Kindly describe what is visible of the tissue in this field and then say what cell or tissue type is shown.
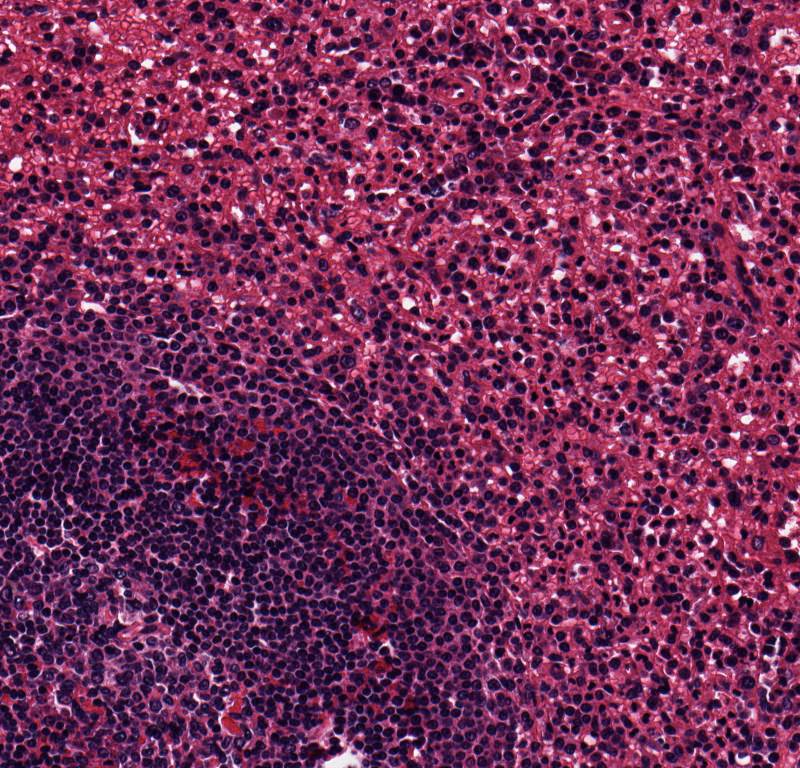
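Lower left, I see a dense, dark purple zone of closely packed nuclei, small lymphocytes, round dark nuclei, scant cytoplasm. The upper and right parts are paler, pink-red. Between them the border is ill-defined, no fibrous band. Small irregular patches of red blood cells sit scattered in the dark zone toward the lower centre. It is spleen.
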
